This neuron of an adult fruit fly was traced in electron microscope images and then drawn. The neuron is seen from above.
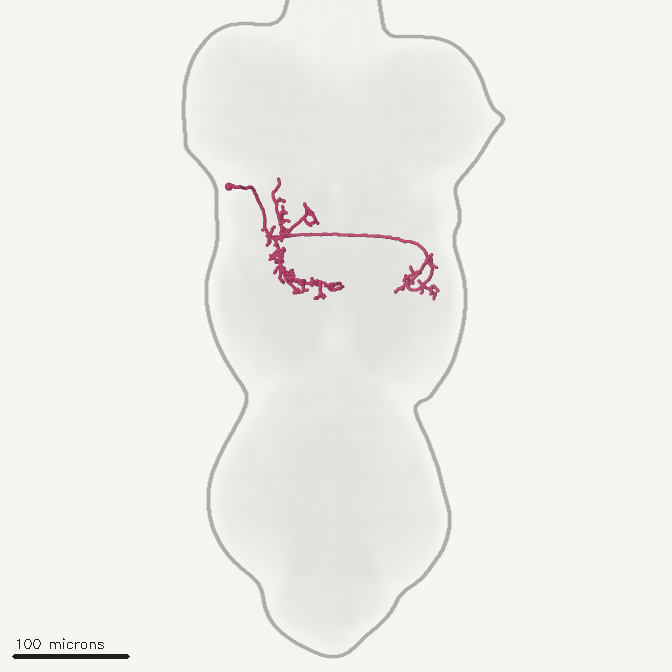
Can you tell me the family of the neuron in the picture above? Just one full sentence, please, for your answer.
Family assignment for this neuron is hemilineage 01A.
